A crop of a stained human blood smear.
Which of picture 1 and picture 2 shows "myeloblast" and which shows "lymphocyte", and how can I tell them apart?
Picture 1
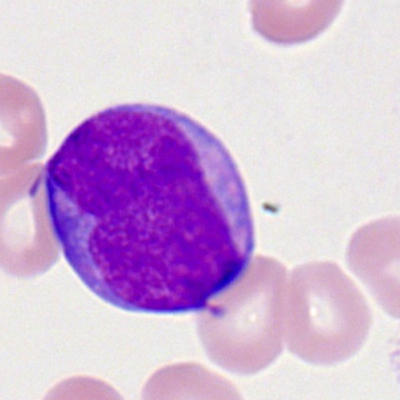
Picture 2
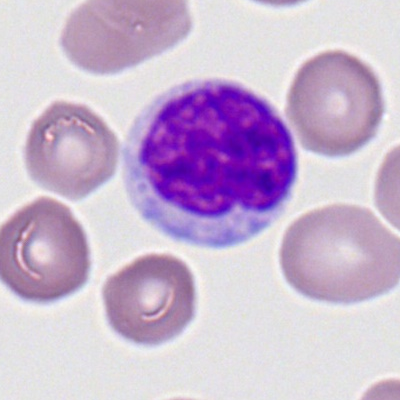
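Picture 1 is the myeloblast, and picture 2 is the lymphocyte. Comparing the chromatin, in picture 1 it looks finely granular and lacy rather than coarsely clumped, while in picture 2 it is dark purple and coarsely clumped, with paler patches between the clumps.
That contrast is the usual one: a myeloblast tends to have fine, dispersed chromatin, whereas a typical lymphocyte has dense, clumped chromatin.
The cytoplasm is also placed differently: its widest part forms a crescent on the right side in picture 1, but the rim is widest at the lower left in picture 2. Otherwise the two look much alike, since in each the nucleus fills most of the cell and the cytoplasm is pale blue, which in picture 1 is left as only a narrow rim.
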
